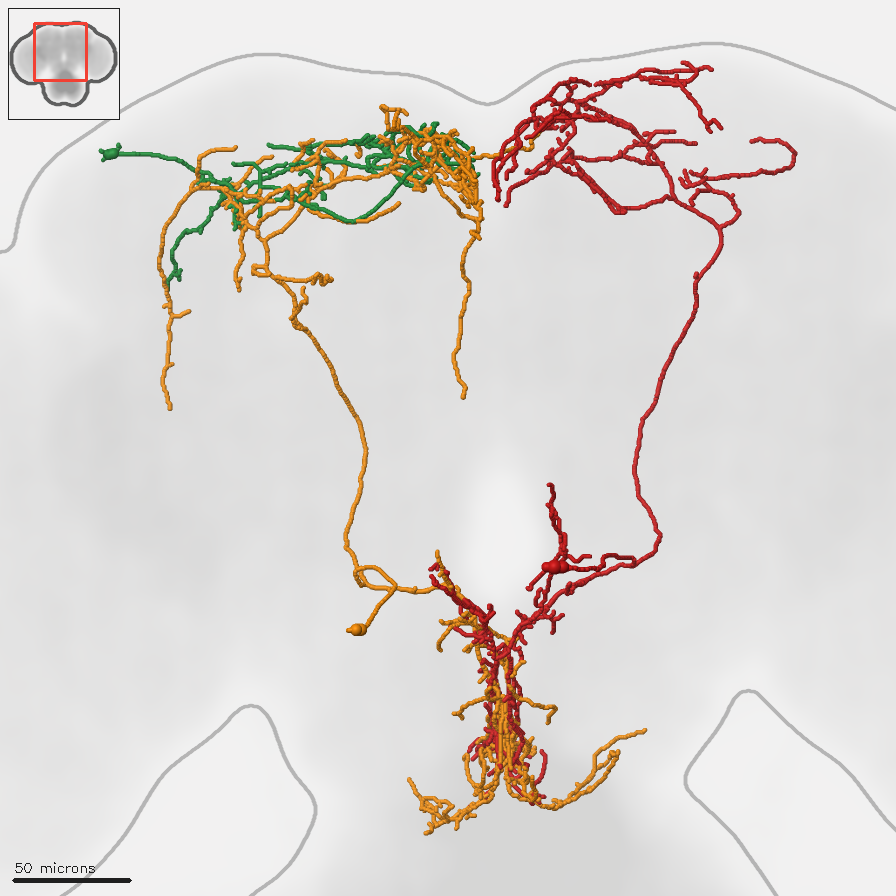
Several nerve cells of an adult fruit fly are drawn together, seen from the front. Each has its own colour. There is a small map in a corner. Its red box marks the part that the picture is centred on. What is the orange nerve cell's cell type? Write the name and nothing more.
SMP168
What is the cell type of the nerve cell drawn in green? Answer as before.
SMP219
